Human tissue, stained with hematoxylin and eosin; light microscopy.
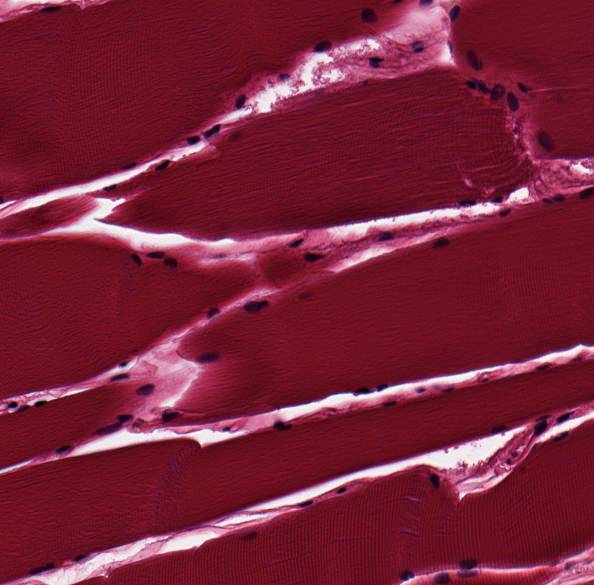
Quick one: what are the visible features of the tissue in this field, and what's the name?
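Fine, regular cross-striations run across the fibres. The dark nuclei lie at the fibre edges, not centrally, and are flattened and elongated along the long axis of the fibres. The fibre cytoplasm stains a deep, even red with eosin. The tissue is skeletal muscle.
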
